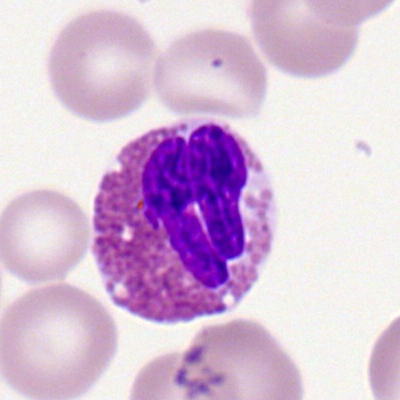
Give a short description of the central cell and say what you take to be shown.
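Round, smooth outline on this one, and the nucleus is split into two lobes lying side by side. Its chromatin is dark purple and coarsely clumped. You'll also catch a few small clear spots near the edge of the cytoplasm. That's an eosinophil.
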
